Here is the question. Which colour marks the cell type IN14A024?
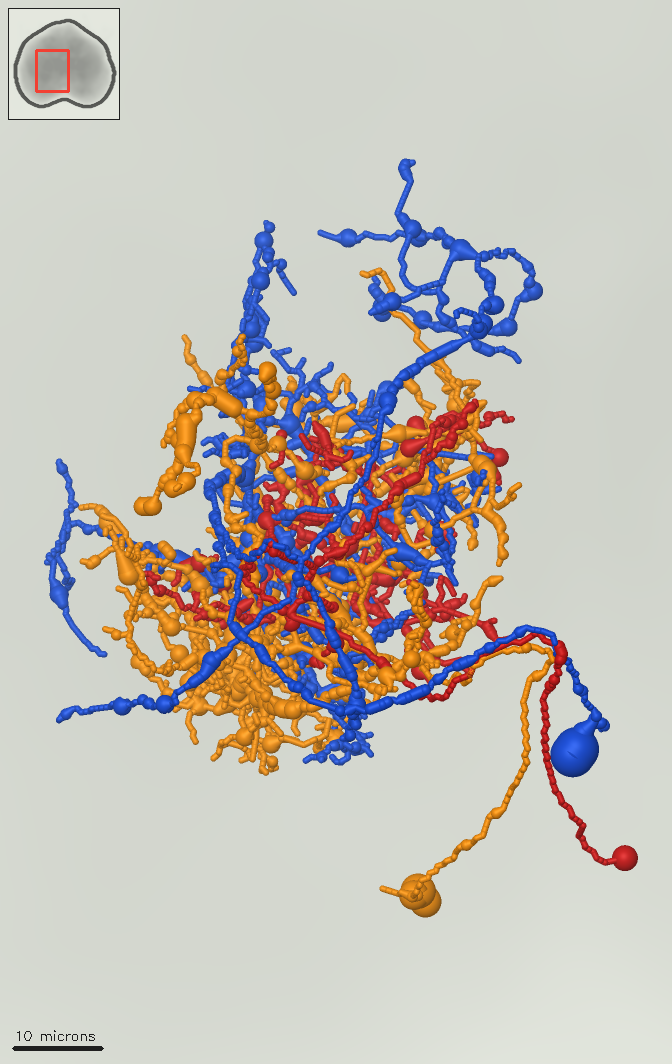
orange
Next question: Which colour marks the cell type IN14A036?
blue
